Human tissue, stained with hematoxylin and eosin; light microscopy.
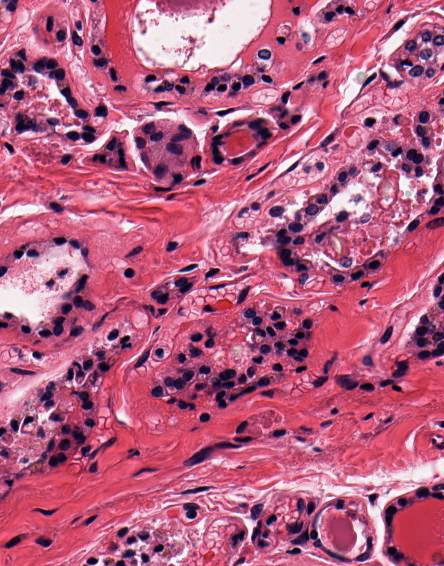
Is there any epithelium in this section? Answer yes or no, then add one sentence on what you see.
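Yes. Small nests and small glands of epithelial cells lie scattered through the whole field, separated by stroma.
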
